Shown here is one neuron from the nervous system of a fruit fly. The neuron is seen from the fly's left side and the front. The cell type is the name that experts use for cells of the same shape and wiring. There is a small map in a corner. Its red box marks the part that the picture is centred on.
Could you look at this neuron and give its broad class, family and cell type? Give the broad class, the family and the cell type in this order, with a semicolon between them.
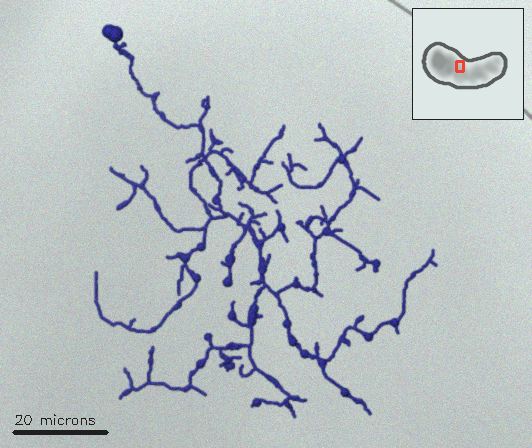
optic-lobe intrinsic neuron; Cm; Cm22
